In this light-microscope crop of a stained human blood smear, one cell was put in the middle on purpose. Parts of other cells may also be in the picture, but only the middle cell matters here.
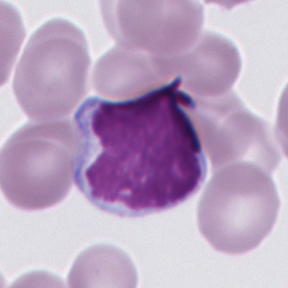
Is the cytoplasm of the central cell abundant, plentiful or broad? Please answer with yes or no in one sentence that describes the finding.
No, in this cell the cytoplasm is scant.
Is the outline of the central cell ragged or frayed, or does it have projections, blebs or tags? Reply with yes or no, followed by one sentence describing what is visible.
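Yes. A thin pointed projection sticks out from the upper right edge of the cell.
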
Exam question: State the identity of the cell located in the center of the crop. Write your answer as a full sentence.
The middle cell in this particular crop is a large granular lymphocyte.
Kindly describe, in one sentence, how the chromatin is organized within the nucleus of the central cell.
The nuclear chromatin is fine, showing no coarse aggregates.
